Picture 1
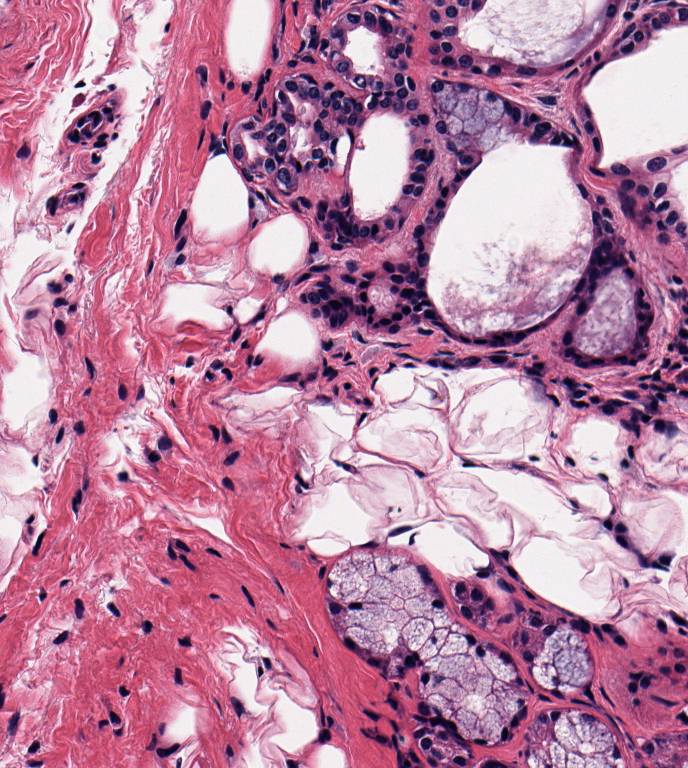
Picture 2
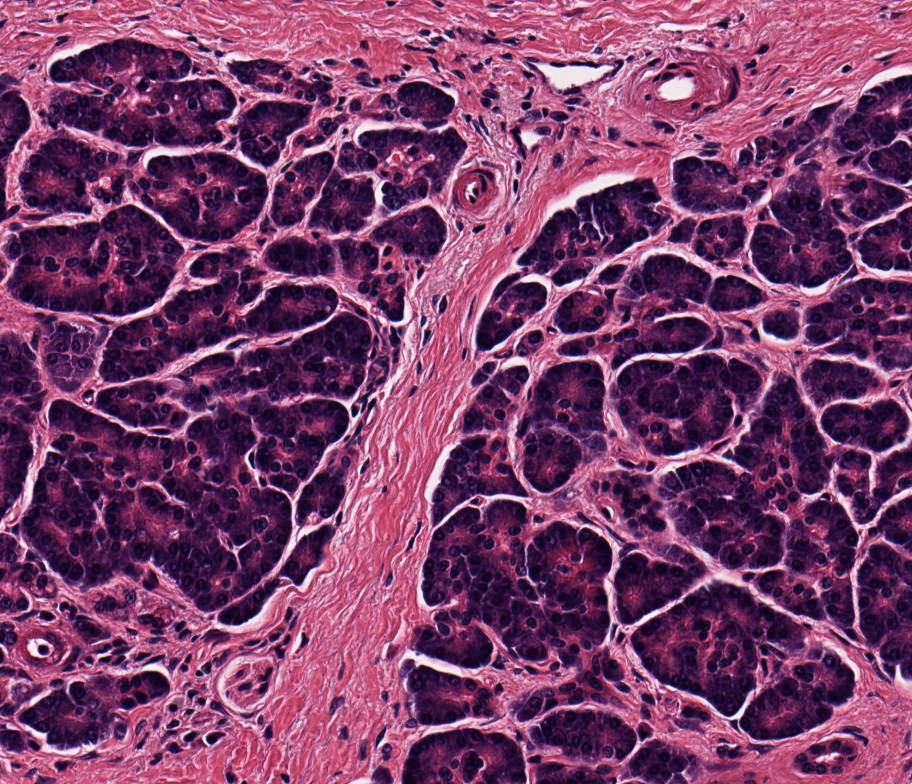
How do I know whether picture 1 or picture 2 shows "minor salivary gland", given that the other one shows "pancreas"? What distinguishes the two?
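Taking them in turn: picture 1 is minor salivary gland, picture 2 is pancreas. In the first, dense pink fibrous tissue lies left and glandular tissue right. Its mucous cells have small dark nuclei pressed flat at the outer edge of the acini. In the second, a diagonal fibrous band from top centre to bottom centre divides closely packed acini, with little stroma, into two lobules. Their acinar cells are deep purple basally and pinker apically, with round basal nuclei.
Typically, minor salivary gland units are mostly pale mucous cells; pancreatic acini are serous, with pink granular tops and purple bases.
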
